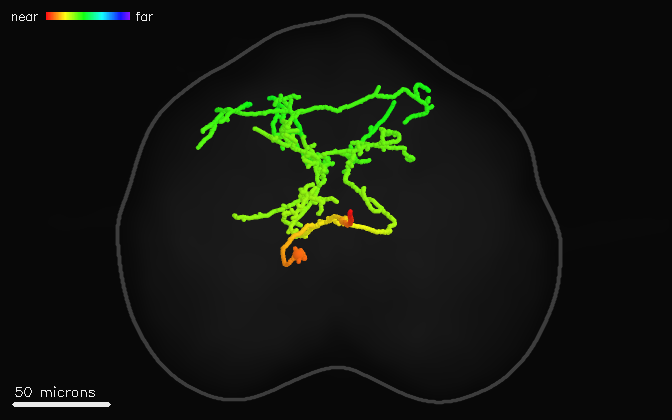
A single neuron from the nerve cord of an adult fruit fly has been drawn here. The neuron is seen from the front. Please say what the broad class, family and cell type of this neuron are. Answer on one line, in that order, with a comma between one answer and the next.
ascending neuron, hemilineage 08B, AN08B047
